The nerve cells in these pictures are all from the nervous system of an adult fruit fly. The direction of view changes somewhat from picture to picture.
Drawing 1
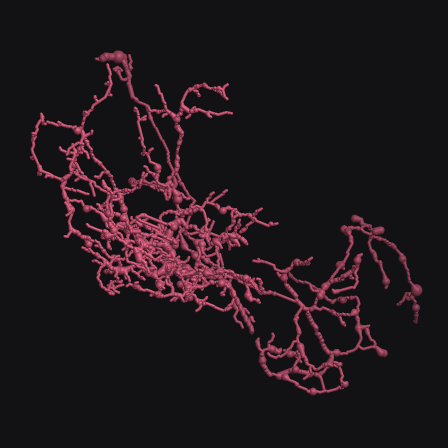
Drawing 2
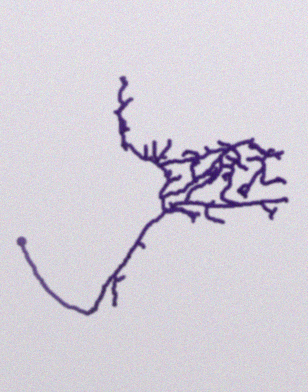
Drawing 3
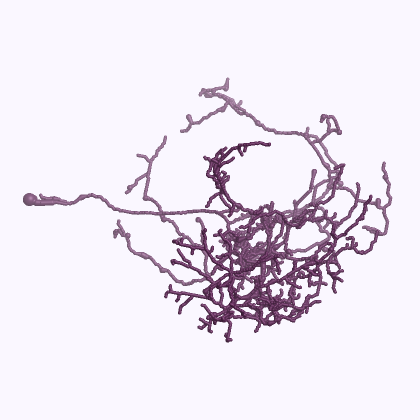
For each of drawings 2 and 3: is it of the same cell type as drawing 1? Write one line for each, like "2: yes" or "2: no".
2: no
3: yes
